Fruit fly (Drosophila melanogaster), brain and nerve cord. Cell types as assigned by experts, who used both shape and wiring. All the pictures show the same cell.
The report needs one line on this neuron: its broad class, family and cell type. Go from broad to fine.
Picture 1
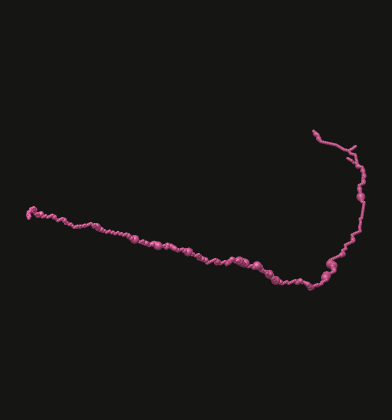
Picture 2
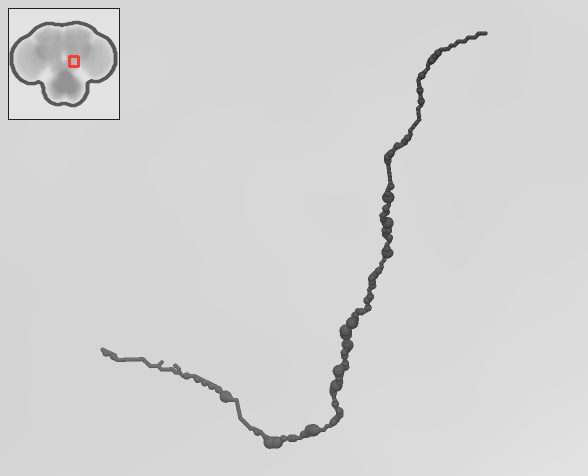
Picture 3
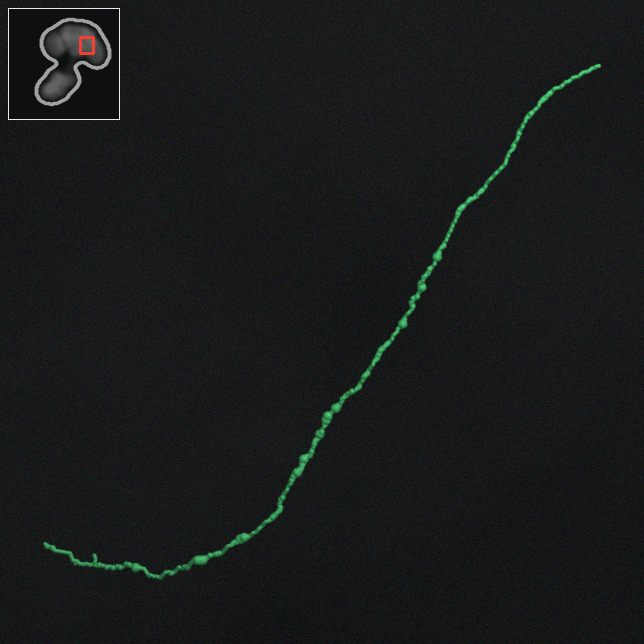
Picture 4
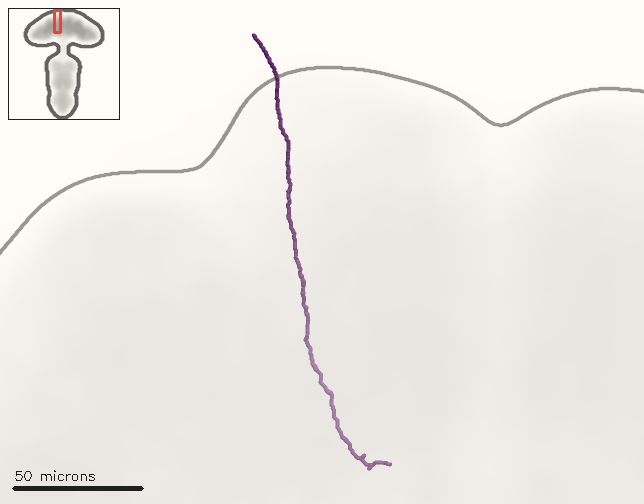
sensory neuron entering the brain; class mechanosensory; JO-CM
